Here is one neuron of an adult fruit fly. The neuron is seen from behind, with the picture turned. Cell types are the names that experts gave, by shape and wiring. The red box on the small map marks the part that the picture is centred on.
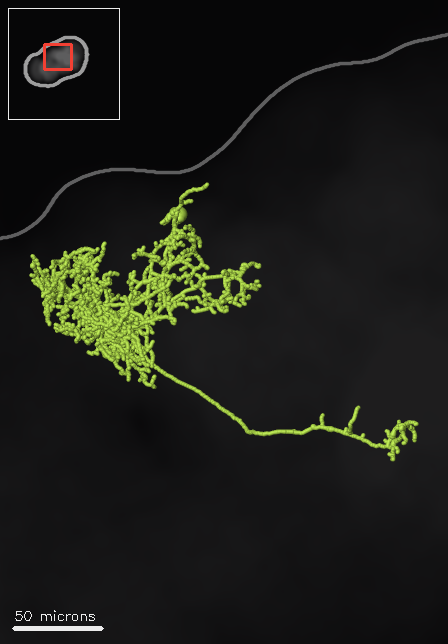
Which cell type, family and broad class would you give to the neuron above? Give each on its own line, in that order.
IN16B014
hemilineage 16B
nerve-cord intrinsic neuron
